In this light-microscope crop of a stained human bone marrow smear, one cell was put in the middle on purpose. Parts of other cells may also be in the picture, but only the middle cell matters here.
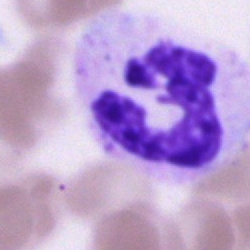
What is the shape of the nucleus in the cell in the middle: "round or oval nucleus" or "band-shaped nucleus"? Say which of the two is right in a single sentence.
Drawn out into a curved band, the nucleus has no separate lobes.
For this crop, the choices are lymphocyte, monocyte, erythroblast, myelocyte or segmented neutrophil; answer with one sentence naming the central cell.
Within this crop, a segmented neutrophil occupies the central position.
